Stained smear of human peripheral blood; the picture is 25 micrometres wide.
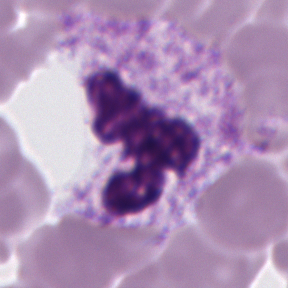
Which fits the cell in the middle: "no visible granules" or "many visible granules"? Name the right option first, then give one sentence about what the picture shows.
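Many visible granules. Purple-violet granules are scattered throughout the cytoplasm.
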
